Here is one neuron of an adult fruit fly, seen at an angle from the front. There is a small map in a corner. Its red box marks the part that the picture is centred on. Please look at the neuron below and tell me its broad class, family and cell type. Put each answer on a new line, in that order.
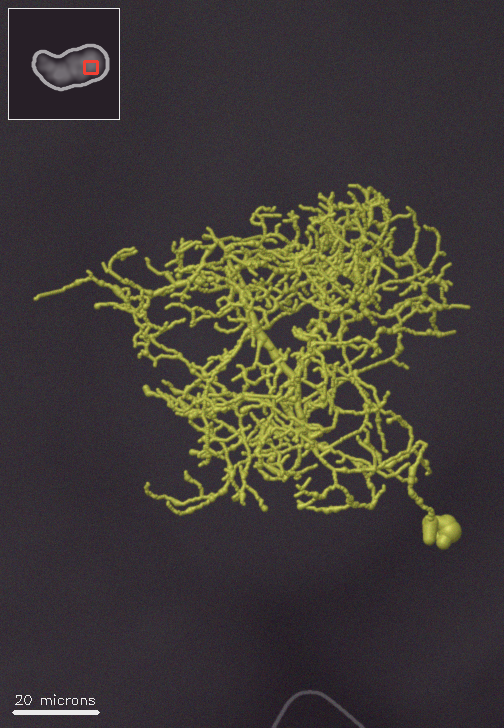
central-brain intrinsic neuron
hemilineage ALl1_dorsal
lLN2X02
